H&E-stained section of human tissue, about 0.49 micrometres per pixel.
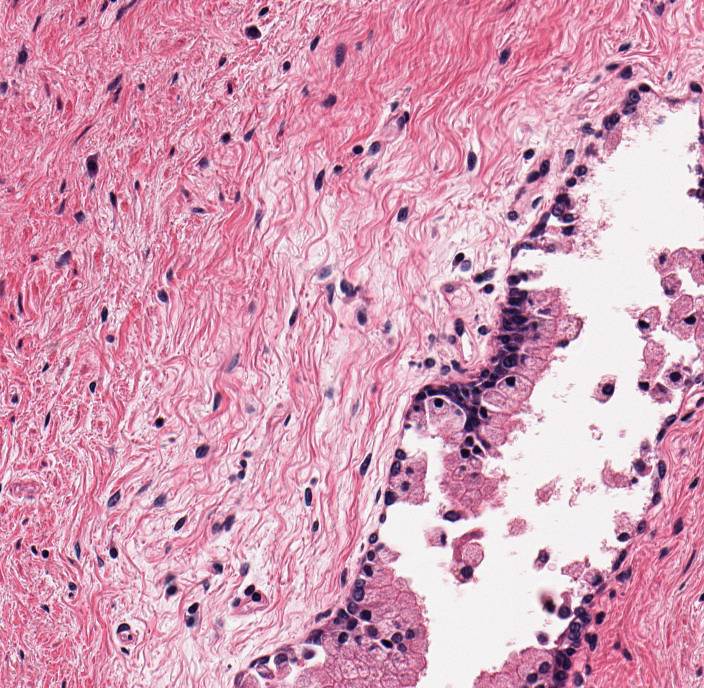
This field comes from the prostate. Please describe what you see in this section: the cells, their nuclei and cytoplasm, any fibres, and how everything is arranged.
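What lines the space are tall columnar cells. Their cytoplasm is abundant, pale, finely vacuolated and greyish-pink. Dark nuclei crowd toward the cell bases, right next to the stroma. And that stroma, beside the epithelium mid-field, looks looser and paler than at the far left.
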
